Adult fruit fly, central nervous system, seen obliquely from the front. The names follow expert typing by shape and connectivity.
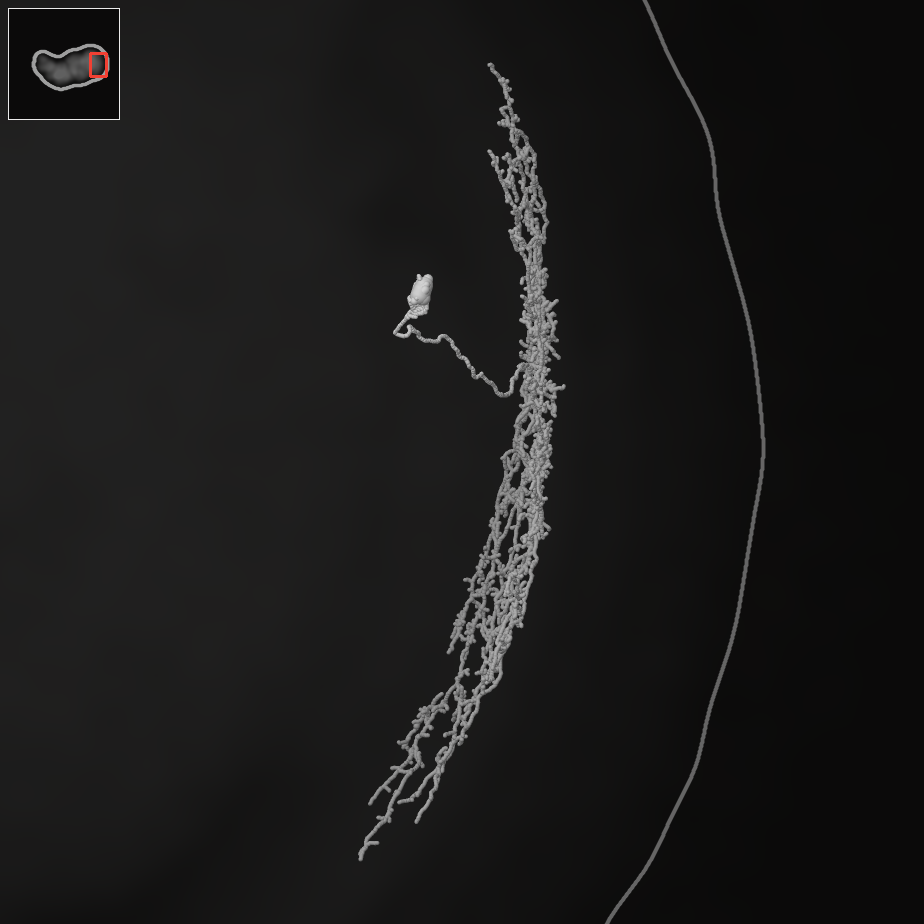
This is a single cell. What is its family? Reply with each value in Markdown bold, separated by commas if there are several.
**Cm**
